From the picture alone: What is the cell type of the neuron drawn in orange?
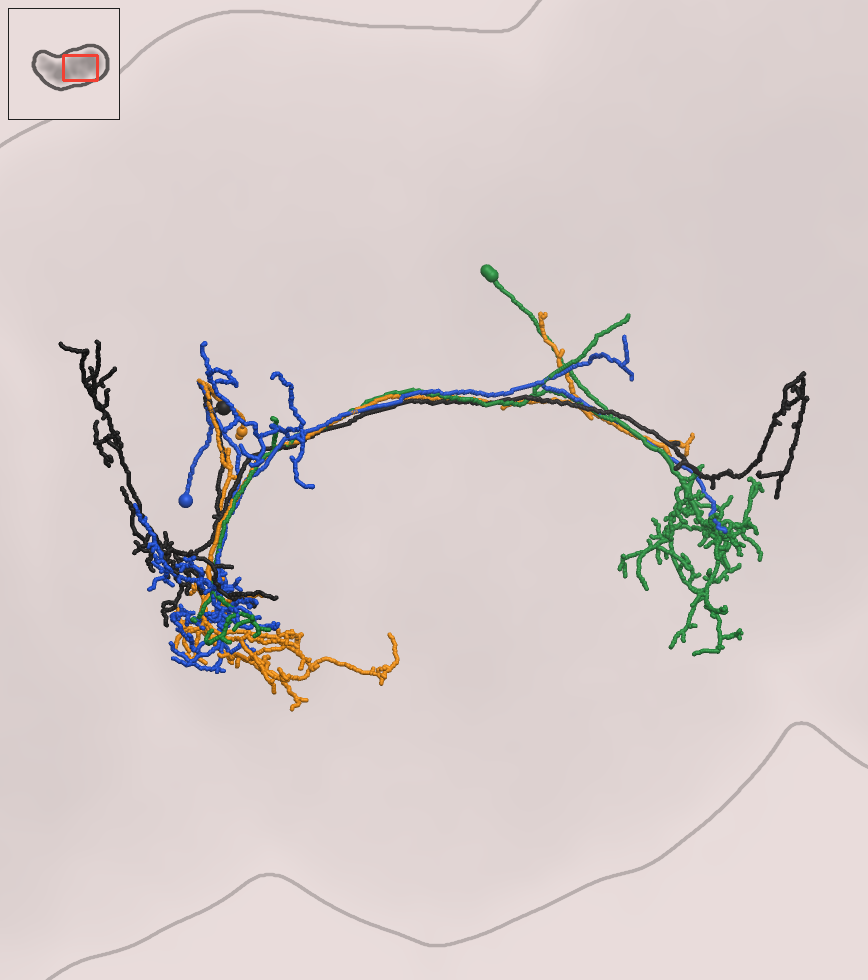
CB2050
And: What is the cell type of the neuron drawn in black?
WED145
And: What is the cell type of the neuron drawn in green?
CB4094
